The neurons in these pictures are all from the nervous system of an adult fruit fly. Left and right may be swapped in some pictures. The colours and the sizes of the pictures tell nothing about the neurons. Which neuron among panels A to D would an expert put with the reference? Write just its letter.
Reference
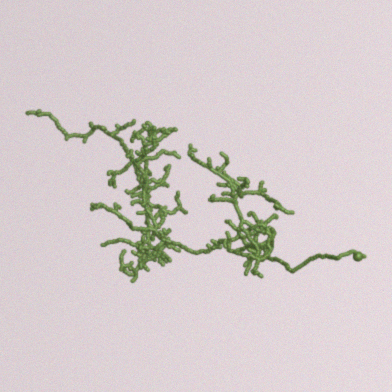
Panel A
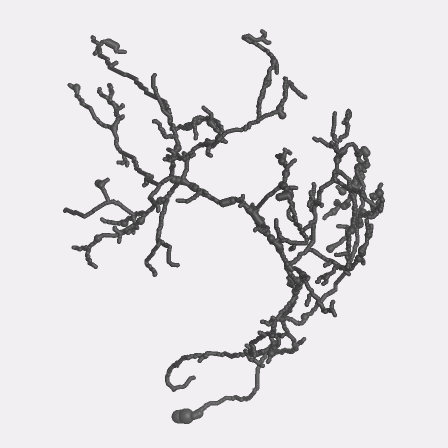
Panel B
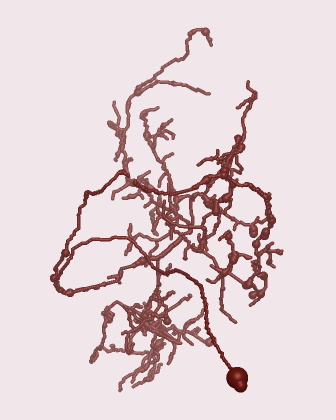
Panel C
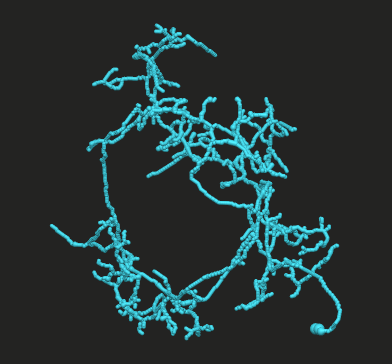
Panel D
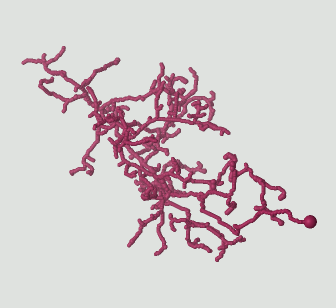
D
